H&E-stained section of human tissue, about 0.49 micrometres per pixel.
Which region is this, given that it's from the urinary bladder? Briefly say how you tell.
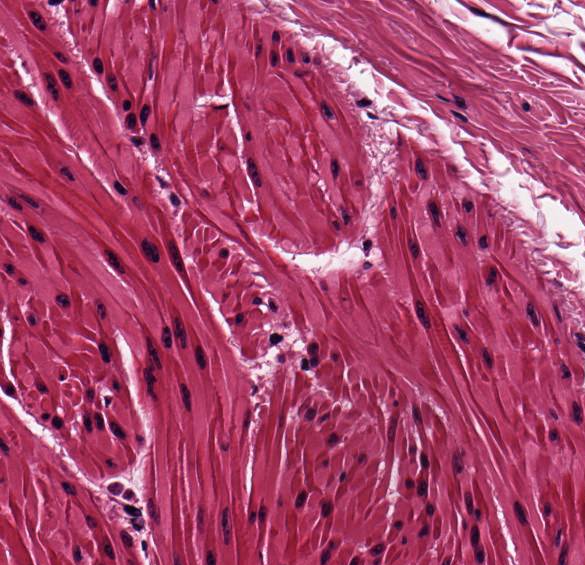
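I'd call this smooth muscle, the whole field being bundles of it running in different directions. Where cells are cut lengthwise, the nuclei are elongated, blunt-ended and central, and the cytoplasm stains deep pink.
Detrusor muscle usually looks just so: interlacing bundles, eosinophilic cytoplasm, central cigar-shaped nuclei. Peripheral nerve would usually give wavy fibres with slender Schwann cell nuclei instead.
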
